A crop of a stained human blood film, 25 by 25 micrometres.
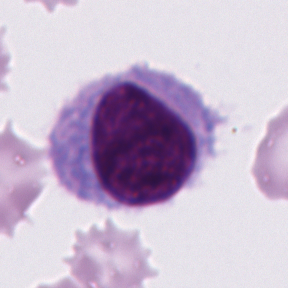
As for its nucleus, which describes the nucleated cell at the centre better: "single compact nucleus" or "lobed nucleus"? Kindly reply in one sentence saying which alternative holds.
This cell has an undivided, compact nucleus that is round, oval or kidney-shaped.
